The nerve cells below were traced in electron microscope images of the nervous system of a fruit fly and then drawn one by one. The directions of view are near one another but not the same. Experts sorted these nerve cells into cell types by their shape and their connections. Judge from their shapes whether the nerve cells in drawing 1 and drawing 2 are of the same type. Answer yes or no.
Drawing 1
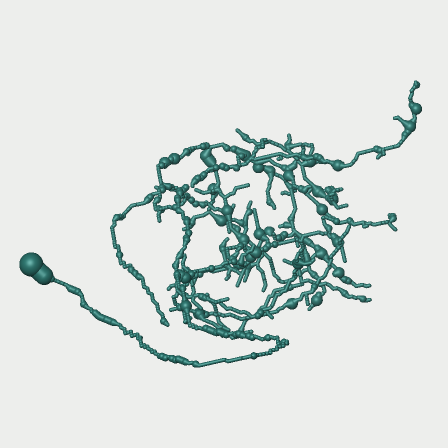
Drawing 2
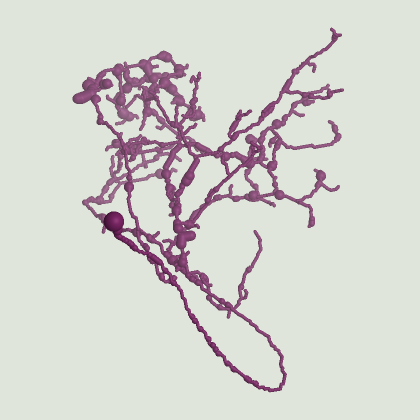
yes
